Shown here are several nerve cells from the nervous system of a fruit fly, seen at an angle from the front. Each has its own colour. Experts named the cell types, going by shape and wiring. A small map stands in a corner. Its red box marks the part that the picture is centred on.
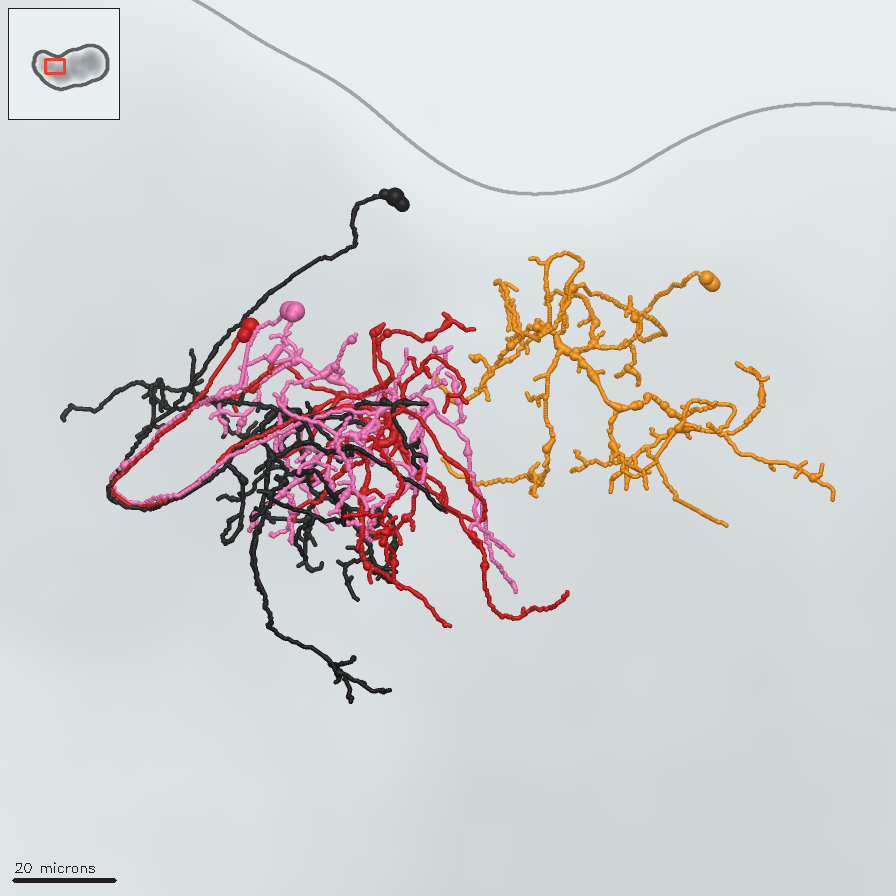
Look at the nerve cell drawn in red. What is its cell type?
IN11B022_d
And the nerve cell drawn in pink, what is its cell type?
IN11B022_c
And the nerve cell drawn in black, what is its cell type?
IN11B023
